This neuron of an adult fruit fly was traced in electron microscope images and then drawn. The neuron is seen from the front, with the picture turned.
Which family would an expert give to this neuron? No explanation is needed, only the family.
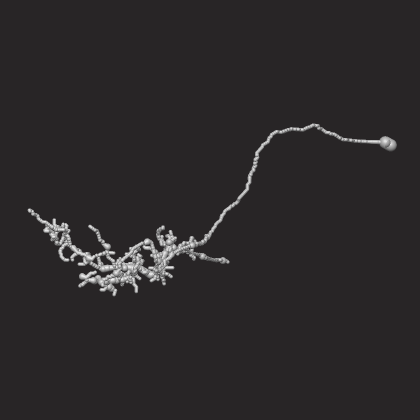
hemilineage 09A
